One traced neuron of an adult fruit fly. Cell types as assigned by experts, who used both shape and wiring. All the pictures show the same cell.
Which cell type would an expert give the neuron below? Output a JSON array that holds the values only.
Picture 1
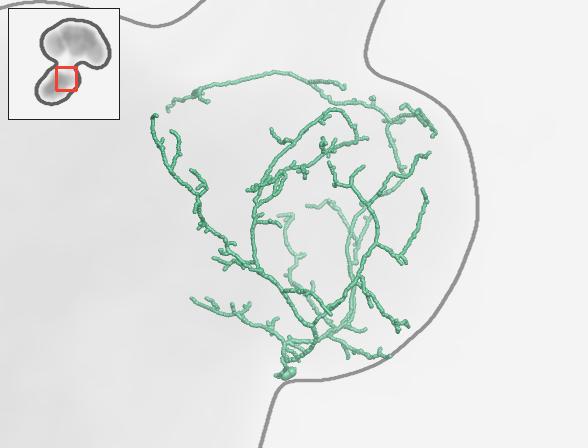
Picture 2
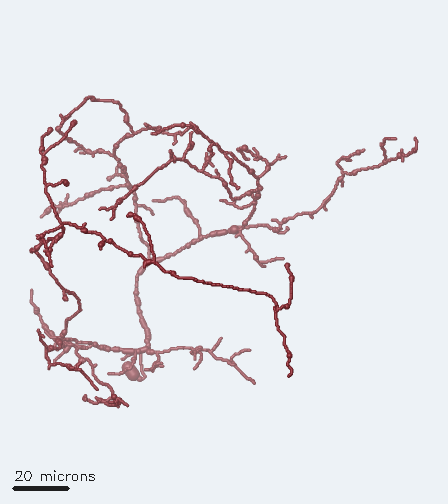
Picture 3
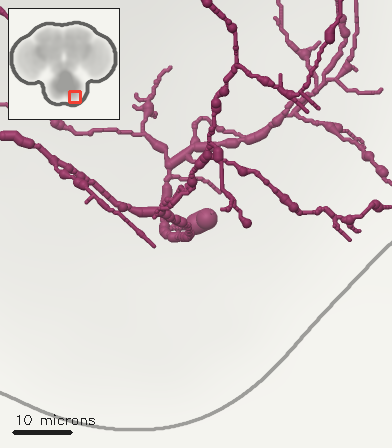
["IN04B041"]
